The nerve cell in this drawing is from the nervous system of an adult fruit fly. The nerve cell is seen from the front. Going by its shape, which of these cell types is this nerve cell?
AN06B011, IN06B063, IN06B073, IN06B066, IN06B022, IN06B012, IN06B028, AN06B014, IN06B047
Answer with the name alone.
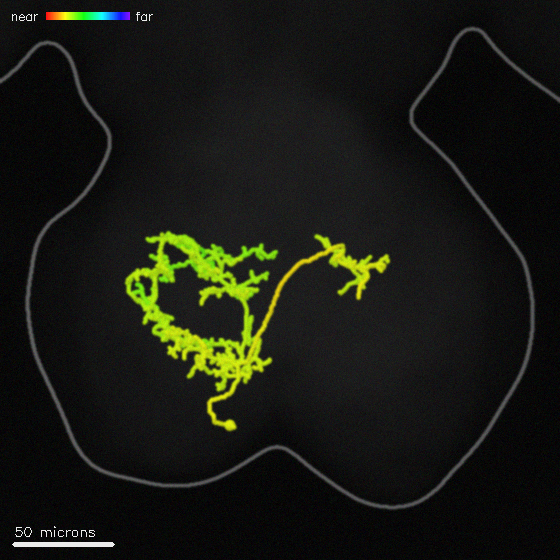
IN06B063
